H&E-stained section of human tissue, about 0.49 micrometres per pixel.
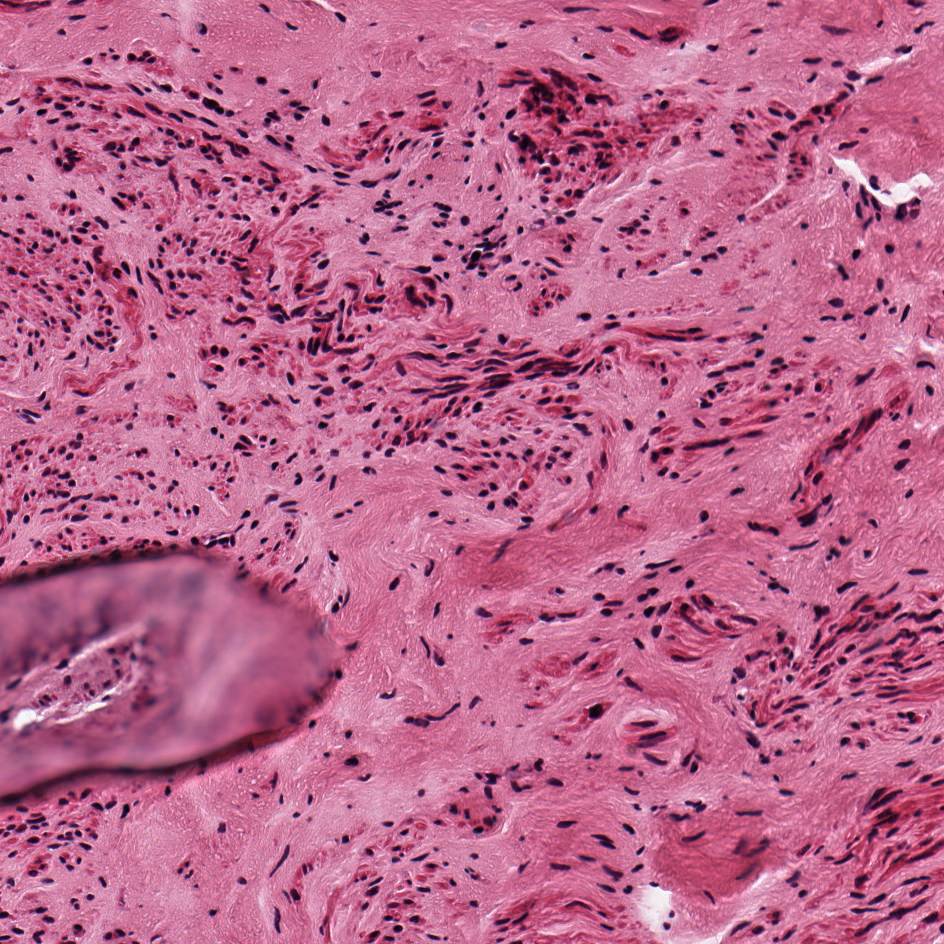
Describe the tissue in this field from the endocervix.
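Bundles of spindle cells, set in paler pink fibrous stroma, make up most of the field. These bundles interlace in irregular directions rather than running in one parallel stream. The spindle-cell nuclei are elongated and dark-staining. Neither epithelium nor glands are present.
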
